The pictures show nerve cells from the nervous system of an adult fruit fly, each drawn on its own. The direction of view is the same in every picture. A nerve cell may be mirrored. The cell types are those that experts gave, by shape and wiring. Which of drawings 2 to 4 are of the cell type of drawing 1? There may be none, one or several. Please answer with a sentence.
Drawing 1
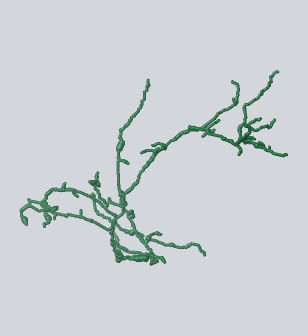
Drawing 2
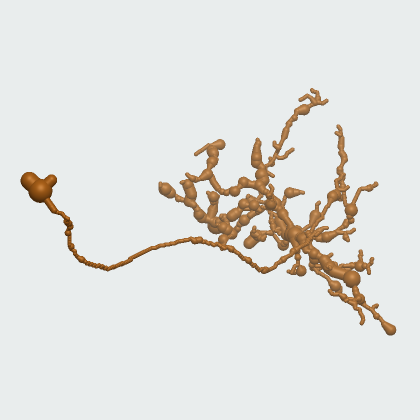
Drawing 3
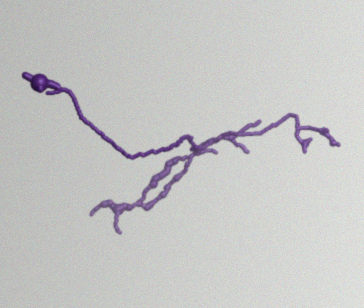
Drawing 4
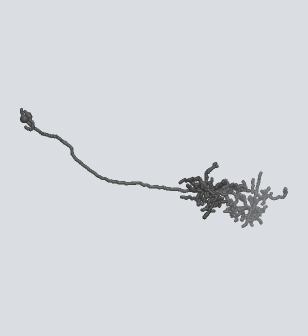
None of them is of the same cell type.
